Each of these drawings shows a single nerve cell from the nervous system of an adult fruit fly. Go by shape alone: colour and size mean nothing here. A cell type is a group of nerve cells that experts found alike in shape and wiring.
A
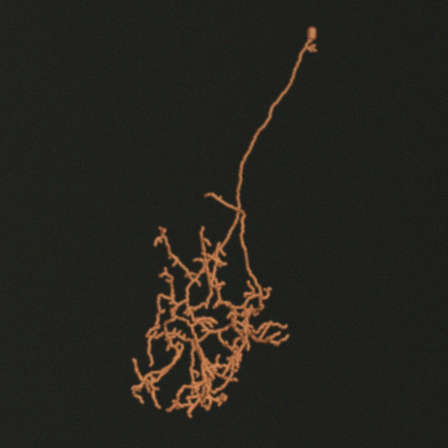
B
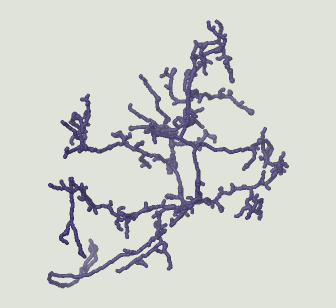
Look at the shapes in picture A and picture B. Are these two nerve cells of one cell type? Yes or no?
yes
